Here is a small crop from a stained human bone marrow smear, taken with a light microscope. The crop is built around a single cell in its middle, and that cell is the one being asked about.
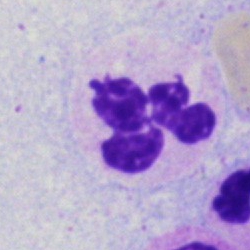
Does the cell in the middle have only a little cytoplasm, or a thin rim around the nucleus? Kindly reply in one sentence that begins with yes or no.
No, the nucleus is surrounded by broad cytoplasm.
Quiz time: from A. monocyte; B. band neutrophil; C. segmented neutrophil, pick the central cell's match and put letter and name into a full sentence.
The centrally located cell is a segmented neutrophil, making option C the correct choice.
